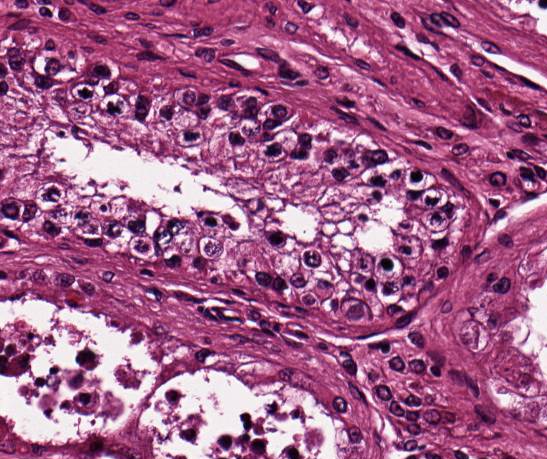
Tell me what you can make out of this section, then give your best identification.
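An epithelium several cells thick lines the elongated tubule. At bottom left, the tubule lumens hold loose, detached rounded cells and pink debris. Broad bands of pink fibrous stroma separate the tubules, their elongated, spindle-shaped nuclei running parallel to the tubule edges. No fat cells are seen anywhere in the field. The tissue is testis.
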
